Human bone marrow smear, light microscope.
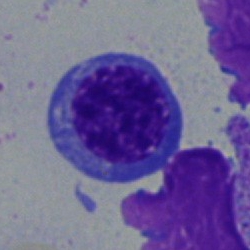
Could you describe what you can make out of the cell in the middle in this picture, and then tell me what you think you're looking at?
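The nucleus lies off-centre toward the right, so the rim of cytoplasm is wider on the left. Its chromatin is coarse and clumped, dark purple with paler gaps between the clumps. The cytoplasm shows no granules. Just below and to the right of the cell lies a large irregular purple mass. The cell is an erythroblast.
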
